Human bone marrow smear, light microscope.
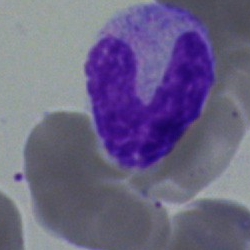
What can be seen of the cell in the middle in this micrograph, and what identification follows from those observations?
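Here the nucleus is one unsegmented curved band shaped like a U, open upward, with no visible nucleoli. Most of the cytoplasm in view lies in the notch between its two arms, and no vacuoles are seen. This is a band neutrophil.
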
